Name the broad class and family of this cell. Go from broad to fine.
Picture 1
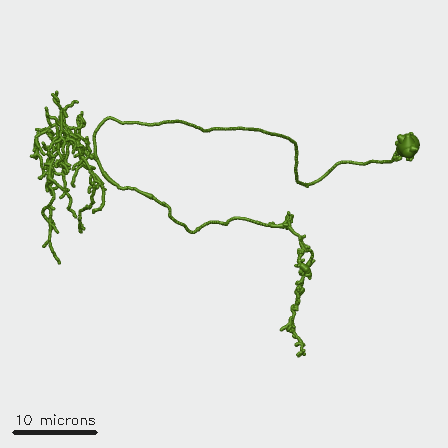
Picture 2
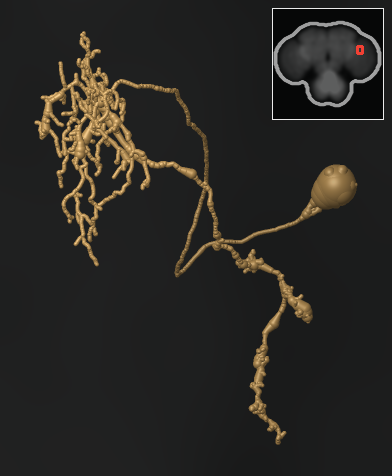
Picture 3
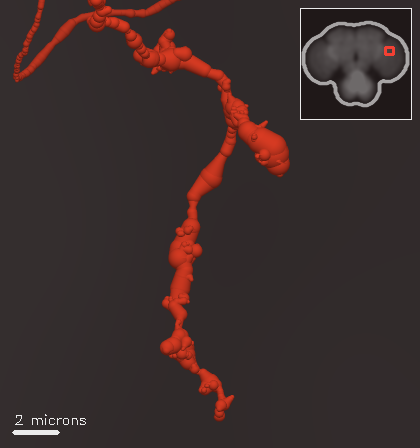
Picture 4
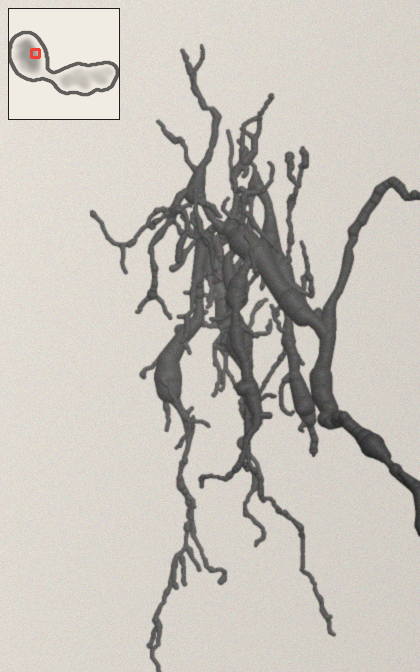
optic-lobe intrinsic neuron; T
